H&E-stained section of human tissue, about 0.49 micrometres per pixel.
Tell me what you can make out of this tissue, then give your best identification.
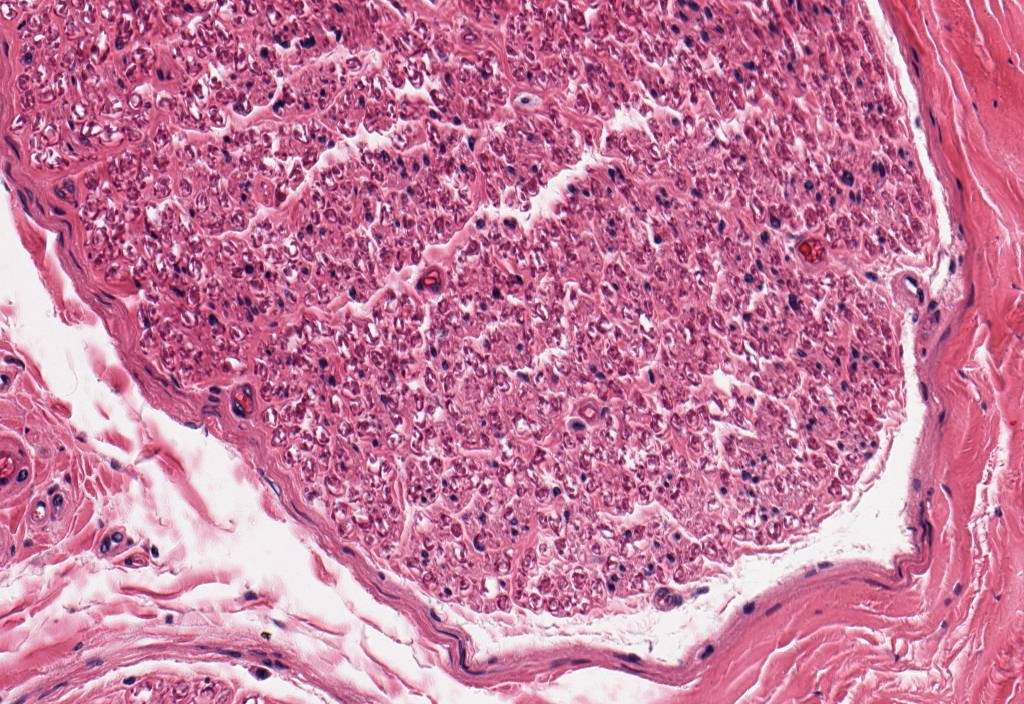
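I see one large rounded nerve fascicle filling most of the upper and central field. Myelinated nerve fibres cut in cross section pack it, small round profiles with a central axon. Small dark oval nuclei lie singly among the fibres throughout. A thin perineurium of flattened cells with elongated dark nuclei wraps its edge. This is tibial nerve.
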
